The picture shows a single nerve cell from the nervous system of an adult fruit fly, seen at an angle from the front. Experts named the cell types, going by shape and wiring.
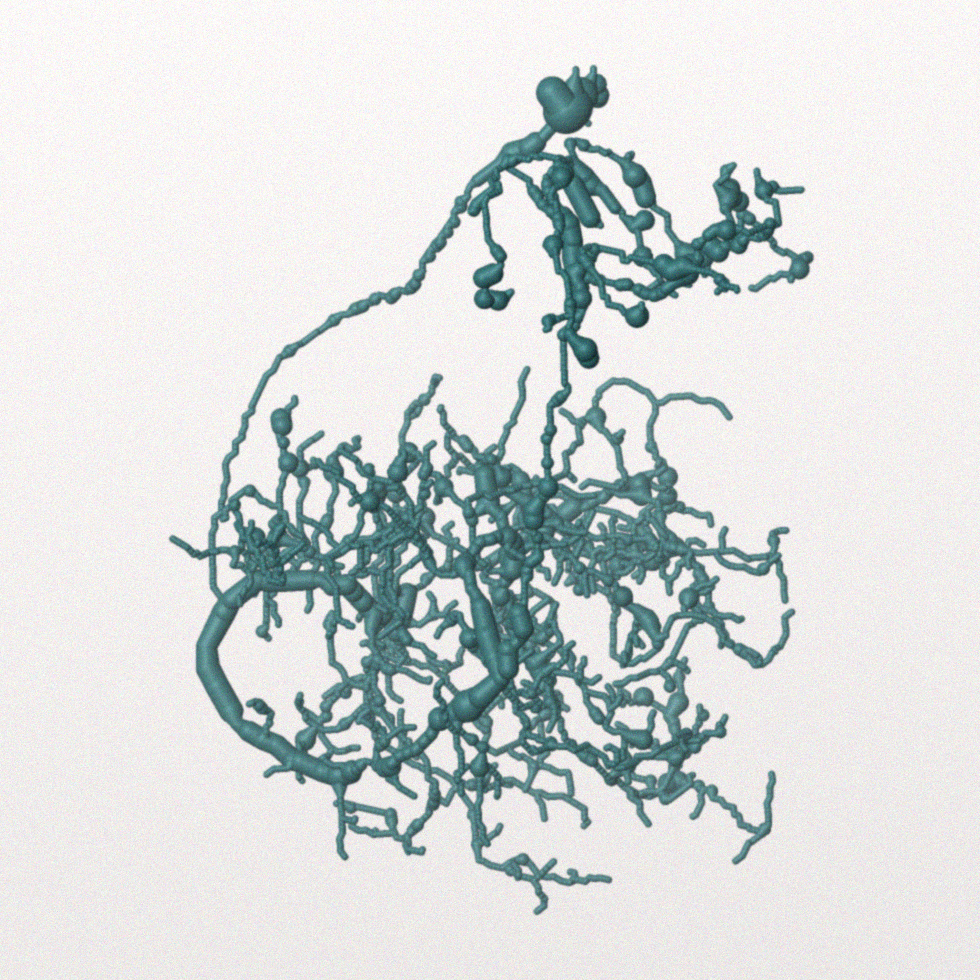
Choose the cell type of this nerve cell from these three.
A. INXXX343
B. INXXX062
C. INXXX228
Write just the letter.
C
